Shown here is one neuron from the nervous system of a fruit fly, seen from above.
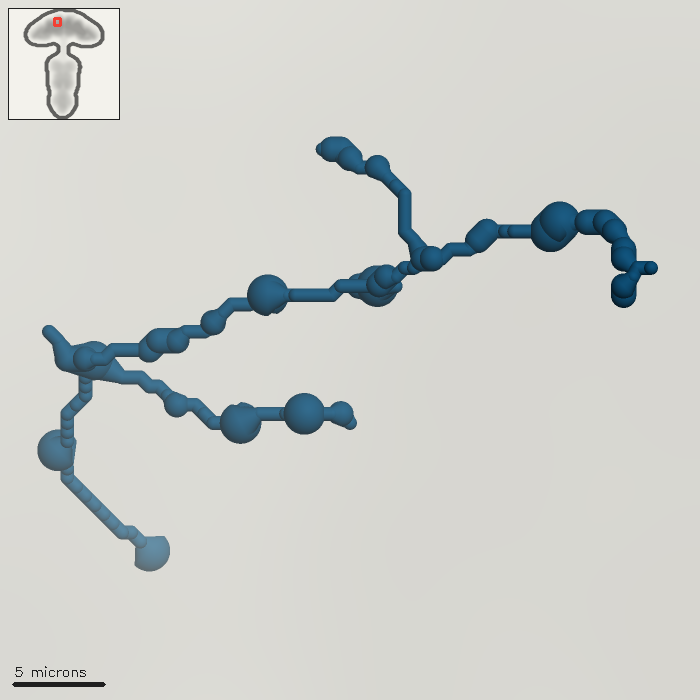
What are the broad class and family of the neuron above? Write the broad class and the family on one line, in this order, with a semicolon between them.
central-brain intrinsic neuron; hemilineage SLPa&l1_lateral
